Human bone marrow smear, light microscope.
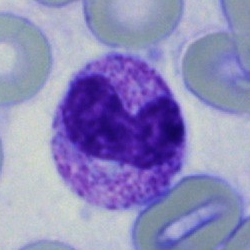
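Band neutrophil, the central cell in a stained bone marrow smear. Its outline is round and smooth, and its chromatin is dark purple and coarsely clumped. The cytoplasm is plentiful and pinkish-lilac, with a small pale patch lying just beneath the middle of the nucleus.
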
